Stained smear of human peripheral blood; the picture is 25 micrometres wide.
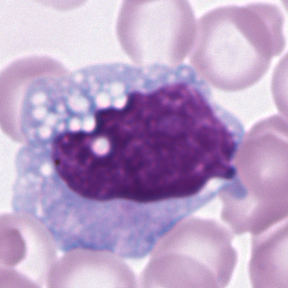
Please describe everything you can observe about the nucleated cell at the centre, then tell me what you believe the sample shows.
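Many clear vacuoles crowd the upper left cytoplasm. Nucleus irregular, notched on its upper left side; chromatin lacy, not gathered into dense dark clumps. Outline irregular, edges slightly angular. Monocyte.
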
